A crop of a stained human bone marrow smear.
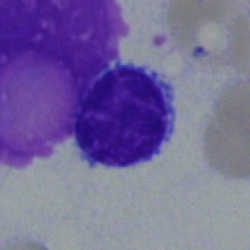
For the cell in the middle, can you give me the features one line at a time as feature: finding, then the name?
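Outline: round
Margin: many small fine bumps or projections all around
Cytoplasm: little or none visible beyond the dark nucleus
Chromatin: dense, dark blue-purple, with a few paler streaks
Name: lymphocyte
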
